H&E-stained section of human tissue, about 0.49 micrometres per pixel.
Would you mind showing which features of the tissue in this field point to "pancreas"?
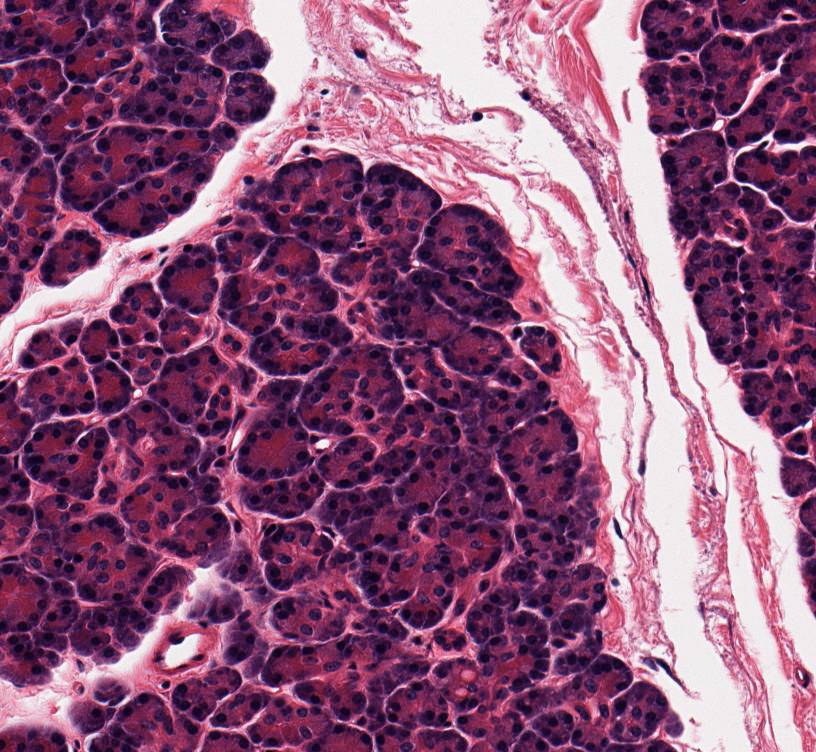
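Taken point by point, this field fits the pancreas. First, connective tissue septa divide the glandular tissue into lobules, with a broad septum running from the top centre down to the lower right. Second, the lobules are made of small, rounded acini packed closely together, with no open lumina visible.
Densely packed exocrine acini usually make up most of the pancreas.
Third, the acinar cells have round, dark nuclei set toward the base of each cell. Fourth, the acinar cell cytoplasm is purple at the base and pink-red toward the centre of each acinus.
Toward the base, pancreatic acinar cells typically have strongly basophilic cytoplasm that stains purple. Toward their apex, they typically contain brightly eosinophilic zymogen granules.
Nothing in these four points goes against the pancreas.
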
